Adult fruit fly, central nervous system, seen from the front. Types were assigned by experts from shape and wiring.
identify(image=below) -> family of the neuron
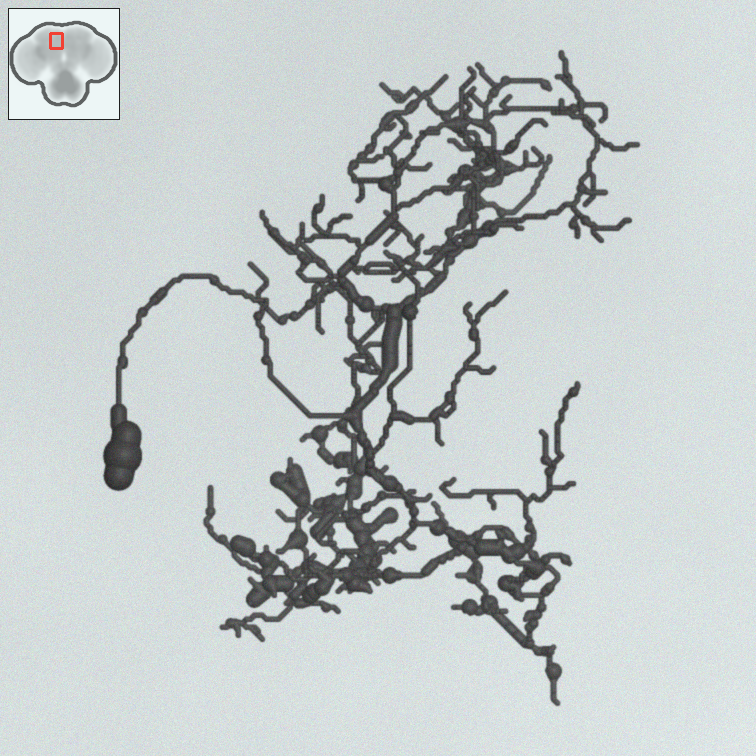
hemilineage AOTUv1_medial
